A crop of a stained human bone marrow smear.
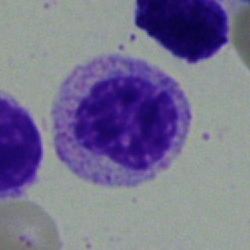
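Myelocyte: as I look at this central cell, its nucleus stains deep purple, finely mottled with lighter spots. Around it, the cytoplasm runs as an unbroken pale lilac rim, with fine pinkish-purple granules scattered all through it. I can make out no clear vacuoles in that cytoplasm.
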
